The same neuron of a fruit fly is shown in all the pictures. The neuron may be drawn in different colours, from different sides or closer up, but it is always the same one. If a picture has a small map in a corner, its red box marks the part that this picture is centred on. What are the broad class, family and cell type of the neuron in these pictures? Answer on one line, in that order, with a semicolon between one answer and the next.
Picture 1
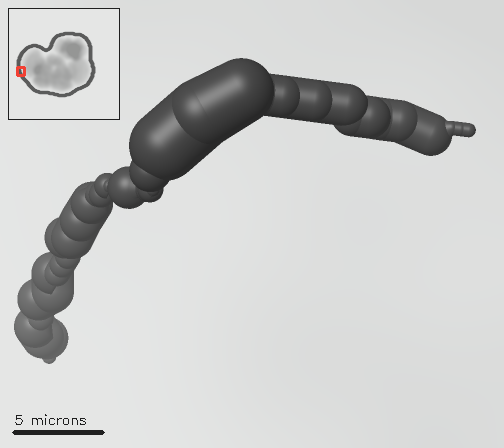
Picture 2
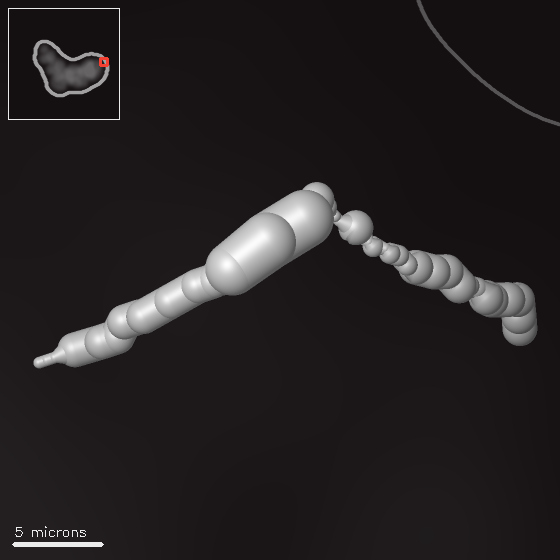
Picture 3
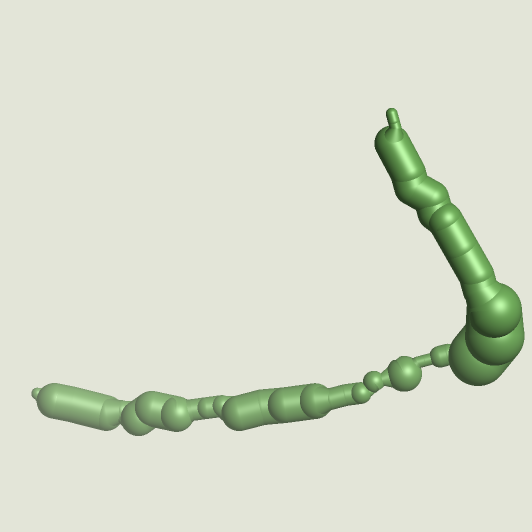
photoreceptor or other optic-lobe sensory neuron; class visual; R1-R6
